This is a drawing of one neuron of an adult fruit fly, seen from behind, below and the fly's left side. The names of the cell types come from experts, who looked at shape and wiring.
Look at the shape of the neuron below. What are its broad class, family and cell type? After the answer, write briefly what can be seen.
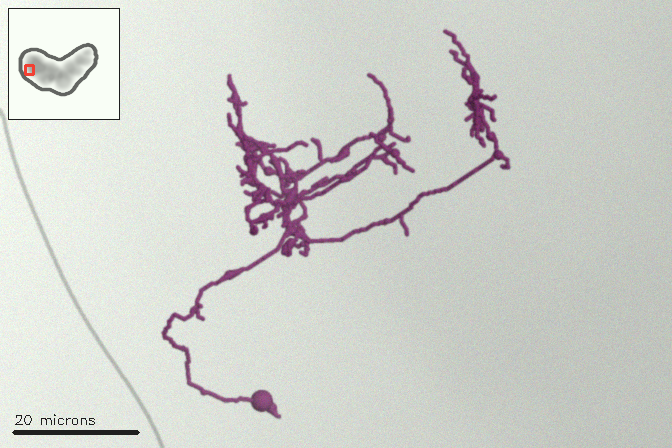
This is an optic-lobe intrinsic neuron. Its family is Mi. It is of cell type Mi10. The cell body can be seen at the bottom of the picture. From top to bottom in the picture it spans about 60 microns. Dozens of branch ends can be seen.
